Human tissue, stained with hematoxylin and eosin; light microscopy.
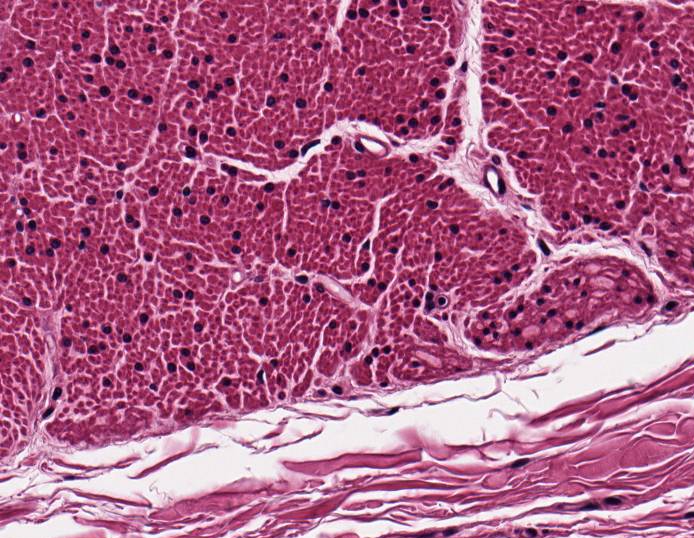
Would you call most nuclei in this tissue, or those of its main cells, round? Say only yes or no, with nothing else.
Yes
